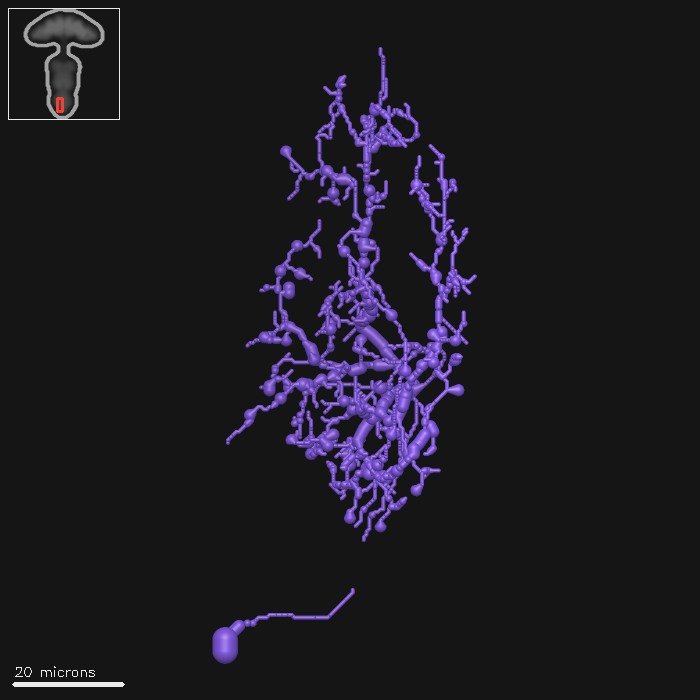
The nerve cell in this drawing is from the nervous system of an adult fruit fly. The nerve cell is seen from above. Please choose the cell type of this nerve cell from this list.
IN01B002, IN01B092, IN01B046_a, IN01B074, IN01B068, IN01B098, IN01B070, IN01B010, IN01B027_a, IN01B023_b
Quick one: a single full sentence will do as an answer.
The nerve cell here is of the cell type IN01B023_b.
